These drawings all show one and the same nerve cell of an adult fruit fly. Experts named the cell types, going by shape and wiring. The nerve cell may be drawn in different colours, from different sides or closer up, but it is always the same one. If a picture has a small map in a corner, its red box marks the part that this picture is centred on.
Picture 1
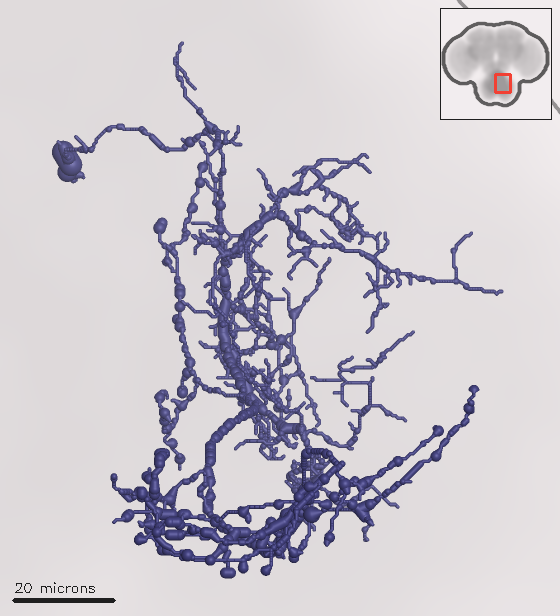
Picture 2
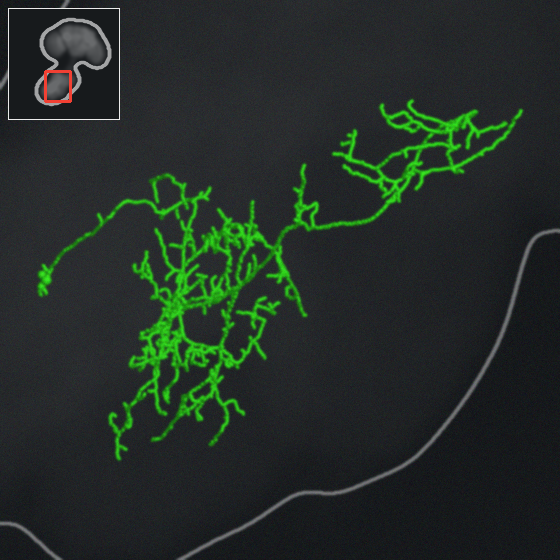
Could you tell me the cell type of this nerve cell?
IN05B038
